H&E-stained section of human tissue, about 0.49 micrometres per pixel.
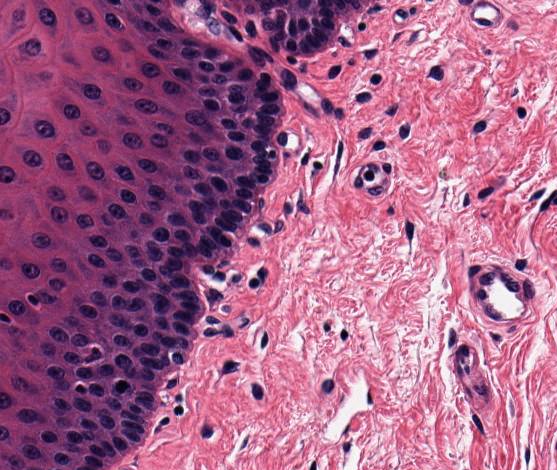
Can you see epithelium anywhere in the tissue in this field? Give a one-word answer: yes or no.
Yes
